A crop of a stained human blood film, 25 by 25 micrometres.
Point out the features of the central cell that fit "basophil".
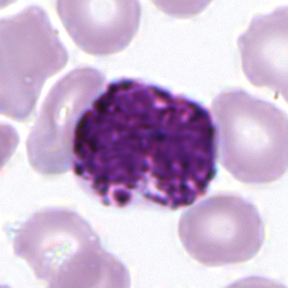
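Coarse dark purple to blackish granules cover the whole of this basophil, and its nucleus lies largely hidden beneath them, so the nuclear outline cannot be traced.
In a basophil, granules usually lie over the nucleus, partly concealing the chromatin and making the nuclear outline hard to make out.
The hidden nucleus in this cell therefore goes with the name. The outline is roughly round with a bumpy, uneven edge, and a small notch with a pale gap lies at the lower edge of the cell.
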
